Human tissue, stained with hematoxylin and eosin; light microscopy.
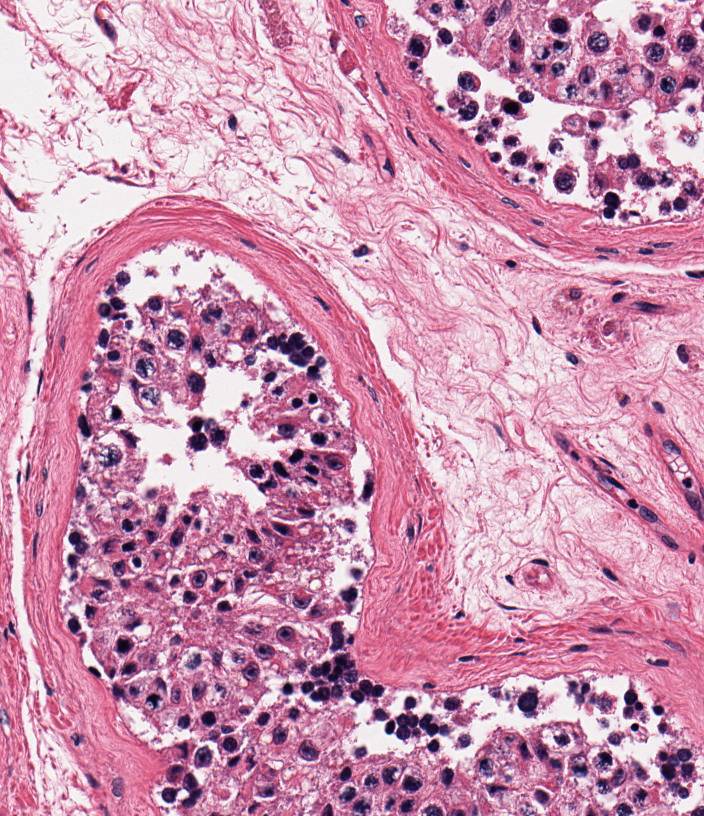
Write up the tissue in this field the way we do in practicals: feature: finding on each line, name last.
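Tubules: one rounded, filling most of the left half; parts of others along the top right and bottom edges
Wall: thick, layered, pink, fibrous, with flattened spindle-shaped nuclei
Lining: stratified epithelium, many cells deep
Nuclei: many small, round, densely dark, clustered toward the lumina
Name: testis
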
